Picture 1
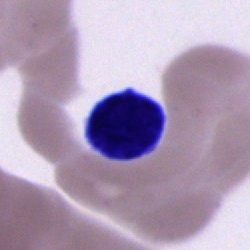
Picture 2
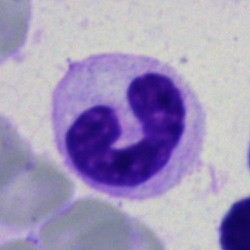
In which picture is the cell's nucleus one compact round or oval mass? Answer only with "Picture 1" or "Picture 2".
Picture 1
